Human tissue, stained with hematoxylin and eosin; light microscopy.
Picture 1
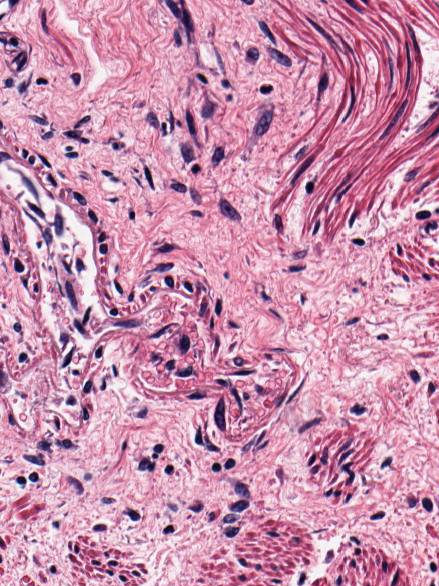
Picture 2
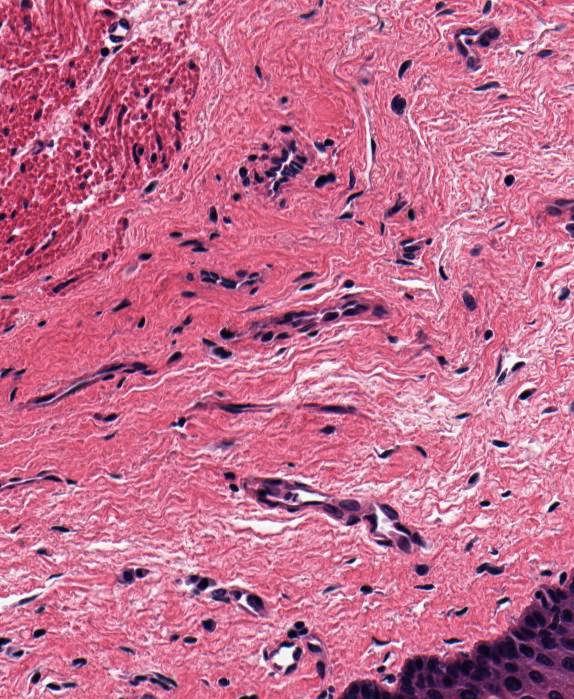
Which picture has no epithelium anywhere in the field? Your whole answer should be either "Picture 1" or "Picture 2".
Picture 1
